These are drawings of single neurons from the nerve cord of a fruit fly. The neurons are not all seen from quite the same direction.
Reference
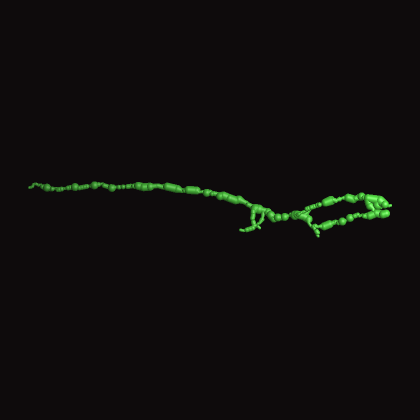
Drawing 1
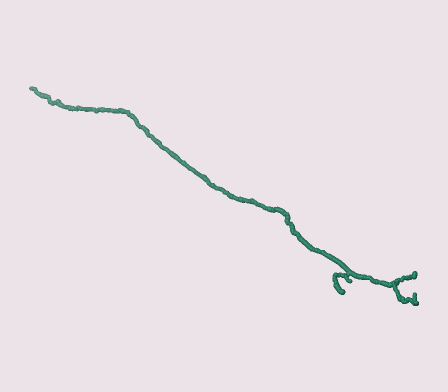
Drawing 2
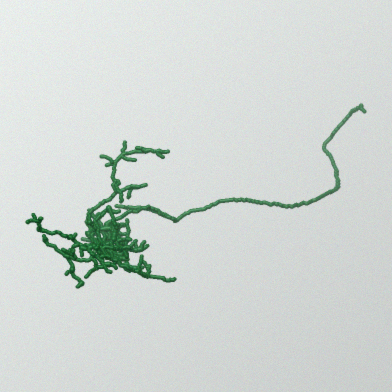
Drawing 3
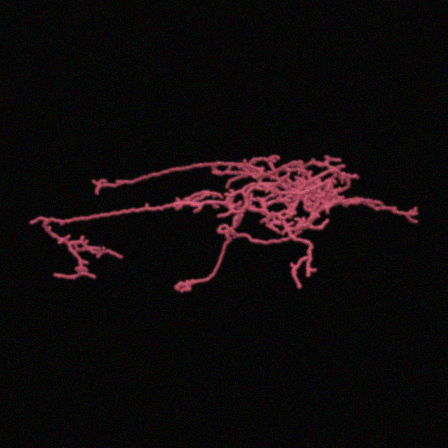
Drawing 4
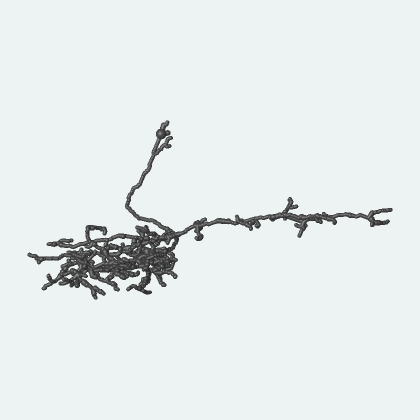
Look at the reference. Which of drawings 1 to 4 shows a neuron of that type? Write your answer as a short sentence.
The neuron in drawing 1 is of the same cell type.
